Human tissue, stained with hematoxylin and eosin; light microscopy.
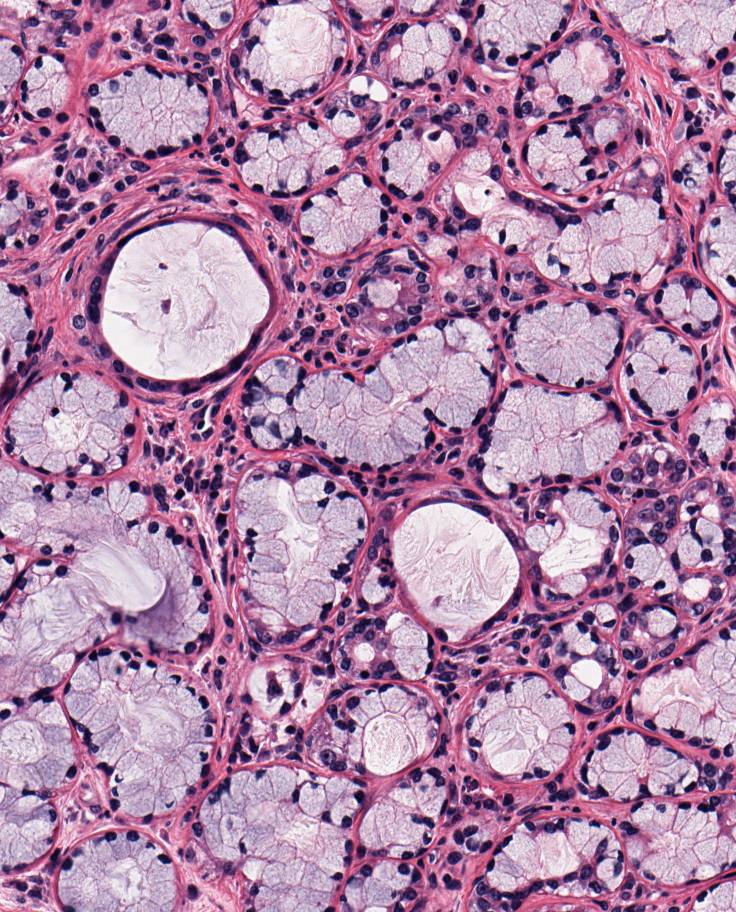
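Minor salivary gland: rounded glandular units pack the field, parted by thin pink fibrous septa. The pale gland cells have dark, flattened nuclei pressed against their base. Large dilated lumens are lined by a thin layer of flattened cells. Small dark round nuclei are scattered in the intervening stroma.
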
